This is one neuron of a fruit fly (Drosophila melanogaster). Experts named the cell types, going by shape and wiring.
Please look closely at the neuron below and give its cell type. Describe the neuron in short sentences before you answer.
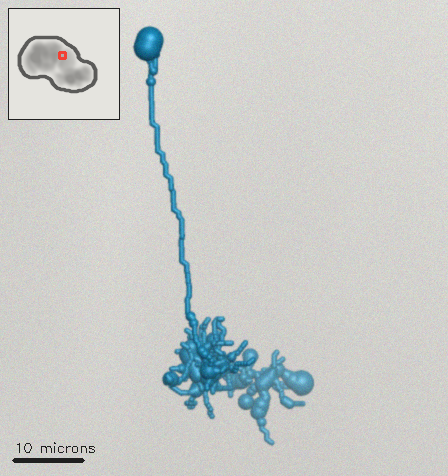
From top to bottom in the picture it spans about 60 microns. In this view it is more than twice as tall as it is wide. Its broad class is optic-lobe intrinsic neuron. Its cell type is Mi4.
